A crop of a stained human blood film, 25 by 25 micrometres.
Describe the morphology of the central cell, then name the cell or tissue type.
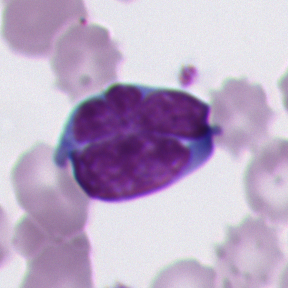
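See how the nucleus takes up almost the whole cell, leaving just a narrow rim of cytoplasm with no granules in it. The outline's oval, wider than it is tall. That small purple fragment just above, toward the upper right, isn't touching the cell. So, a typical lymphocyte.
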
